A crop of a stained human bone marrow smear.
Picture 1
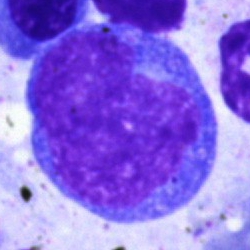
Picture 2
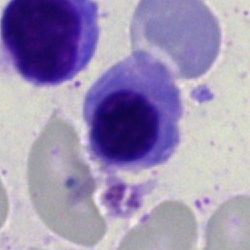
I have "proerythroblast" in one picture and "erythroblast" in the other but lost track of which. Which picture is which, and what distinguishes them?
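The proerythroblast is the cell of picture 1; the erythroblast is that of picture 2. The chromatin differs first: it is finely stippled rather than coarsely clumped in the proerythroblast, but dark and densely condensed in the erythroblast, in which no nucleolus can be seen. The outline is round and smooth in picture 1 and slightly irregular with small bulges in picture 2. The proerythroblast has blue cytoplasm surrounding the nucleus on all sides, whereas the erythroblast has a moderate rim of blue-lilac cytoplasm without granules.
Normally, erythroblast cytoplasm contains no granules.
In picture 1 the nucleus has a notch at the upper right, filled by a pale area of cytoplasm; in picture 2 the nucleus lies off-centre, towards the lower left of the cell.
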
